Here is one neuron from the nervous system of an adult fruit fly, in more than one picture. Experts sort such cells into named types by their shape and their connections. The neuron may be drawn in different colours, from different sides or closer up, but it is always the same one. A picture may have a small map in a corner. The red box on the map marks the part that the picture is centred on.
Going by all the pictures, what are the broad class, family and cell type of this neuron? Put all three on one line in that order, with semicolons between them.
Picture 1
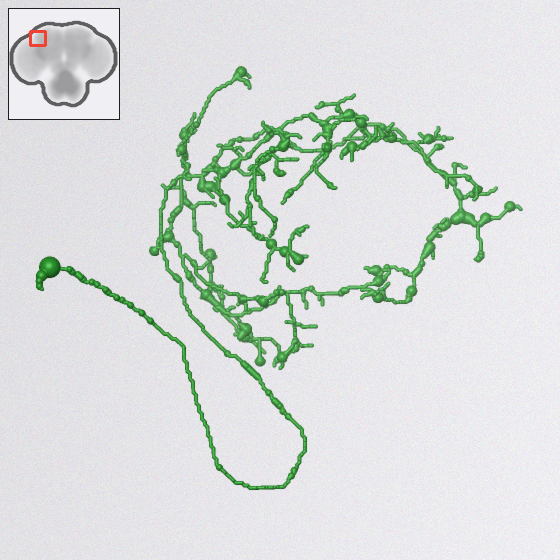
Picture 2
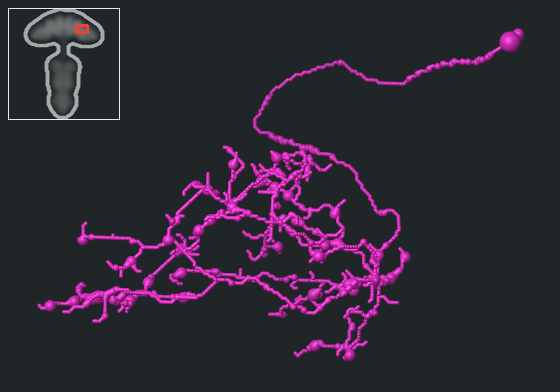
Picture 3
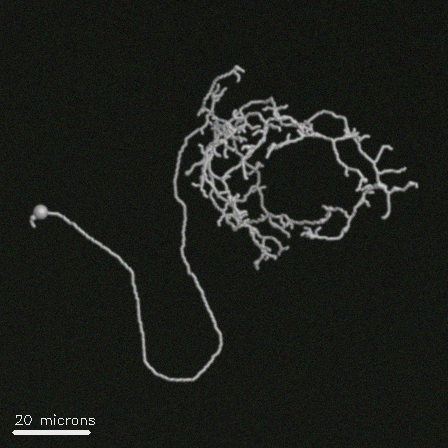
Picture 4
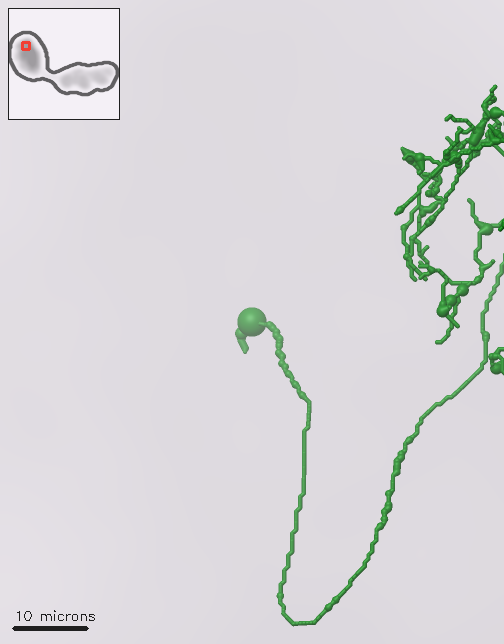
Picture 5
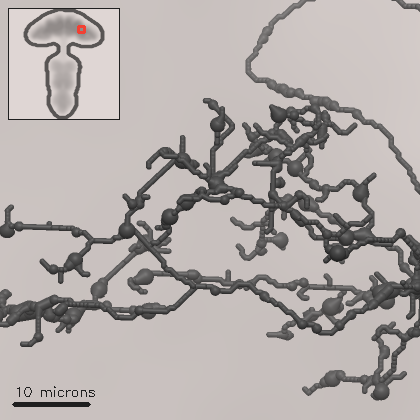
central-brain intrinsic neuron; hemilineage LHl4_dorsal; CB1619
